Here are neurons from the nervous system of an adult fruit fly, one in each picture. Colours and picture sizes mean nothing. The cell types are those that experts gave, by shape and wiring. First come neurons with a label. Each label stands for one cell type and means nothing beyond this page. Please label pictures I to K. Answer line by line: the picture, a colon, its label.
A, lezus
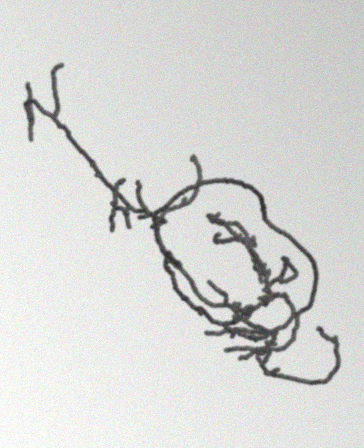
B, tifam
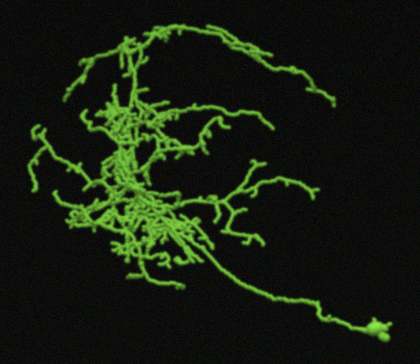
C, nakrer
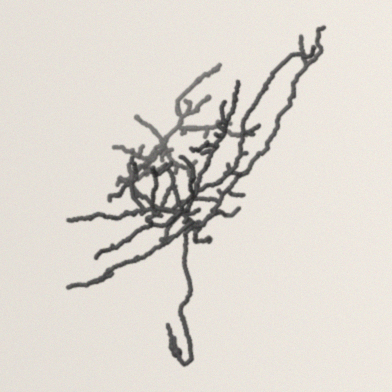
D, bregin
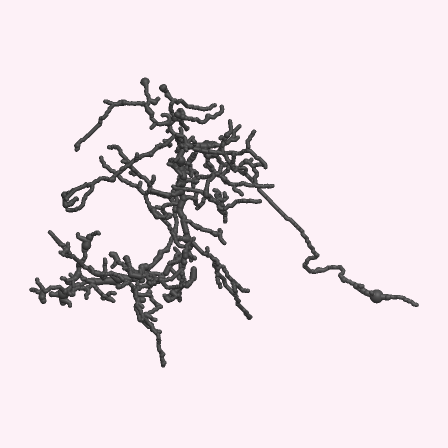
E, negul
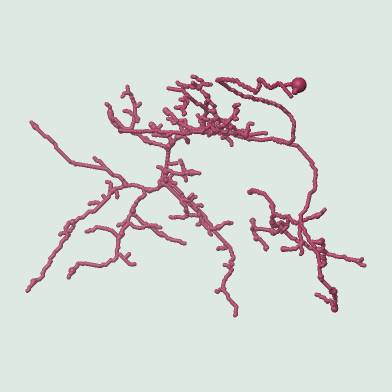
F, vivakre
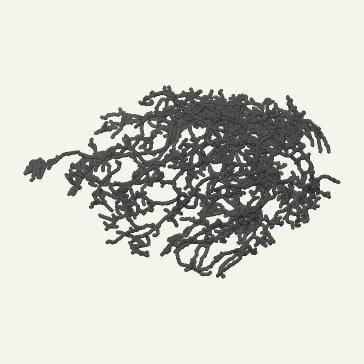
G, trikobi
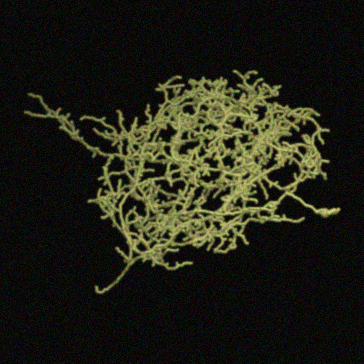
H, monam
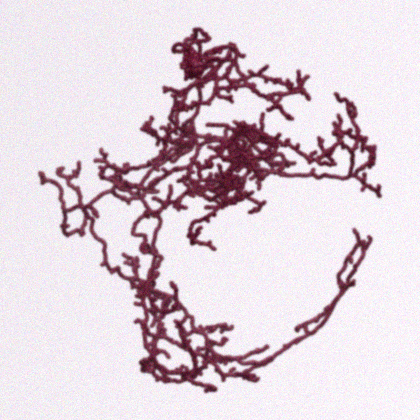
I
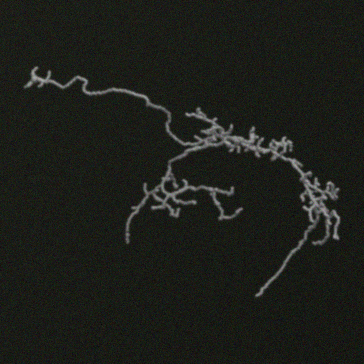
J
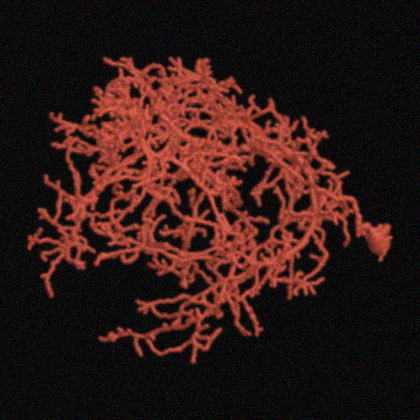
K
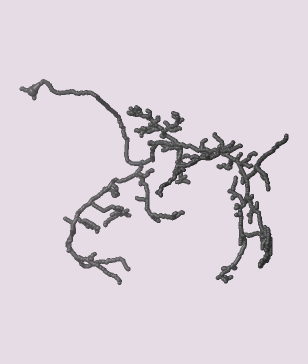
I: negul
J: vivakre
K: negul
